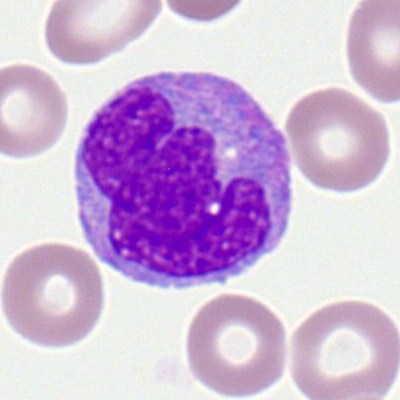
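Monocyte in the centre of the field. Look first at the outline, which is round and smooth. Now follow the nucleus: it is irregularly folded into several lobes, and you won't find any nucleoli in it. The cytoplasm has just a fine, dusty texture, with no coarse granules.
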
